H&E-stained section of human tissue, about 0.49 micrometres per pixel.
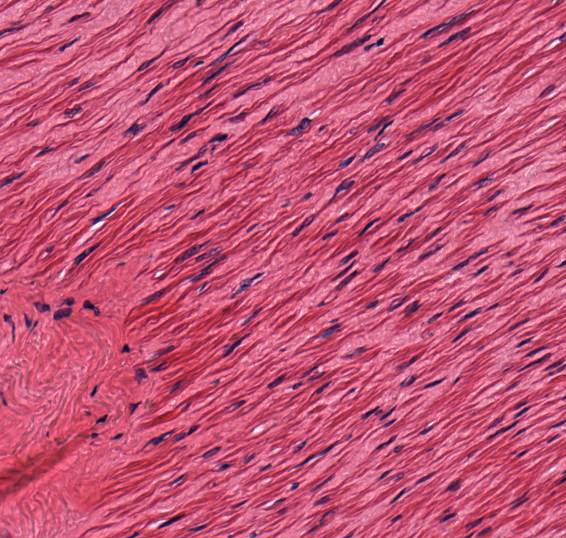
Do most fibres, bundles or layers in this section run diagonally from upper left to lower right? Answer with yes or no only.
No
